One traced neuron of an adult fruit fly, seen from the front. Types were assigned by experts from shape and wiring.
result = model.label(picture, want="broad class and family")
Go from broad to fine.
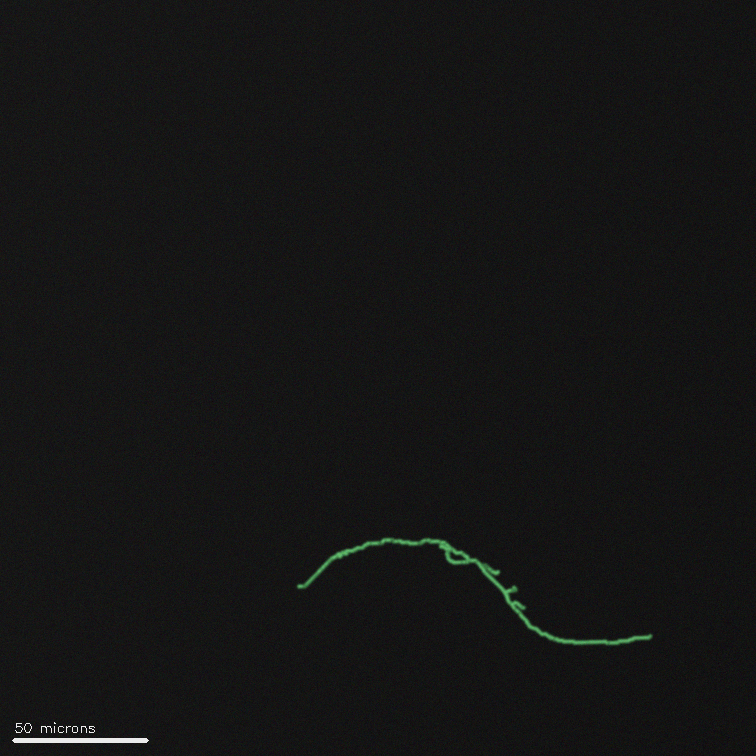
sensory neuron entering the nerve cord; class gustatory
